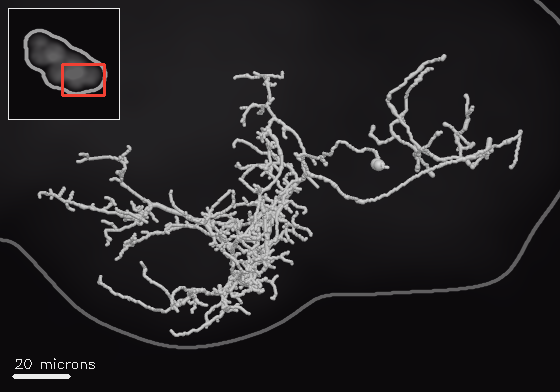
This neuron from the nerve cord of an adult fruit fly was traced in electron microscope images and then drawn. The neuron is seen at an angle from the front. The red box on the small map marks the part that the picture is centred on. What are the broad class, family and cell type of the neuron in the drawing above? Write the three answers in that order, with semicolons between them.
nerve-cord intrinsic neuron; hemilineage 01A; IN01A040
